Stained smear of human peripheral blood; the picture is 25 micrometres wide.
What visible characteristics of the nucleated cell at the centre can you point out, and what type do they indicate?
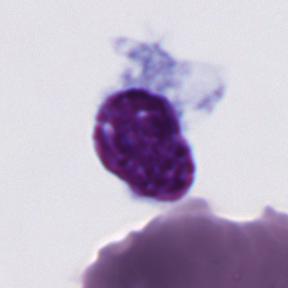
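Coarse clumps of dark purple chromatin make up the nucleus. Along its left and lower sides, almost no cytoplasm forms a rim. A pale, ragged area contains many fine purple granules. Within the dark nucleus, a few small pale spots can be seen. This is a hairy cell.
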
